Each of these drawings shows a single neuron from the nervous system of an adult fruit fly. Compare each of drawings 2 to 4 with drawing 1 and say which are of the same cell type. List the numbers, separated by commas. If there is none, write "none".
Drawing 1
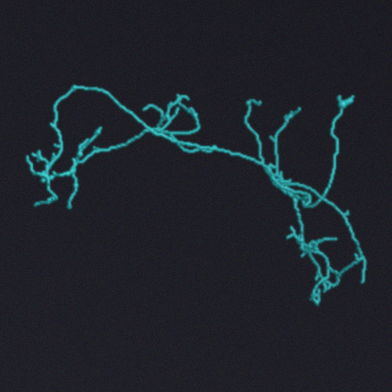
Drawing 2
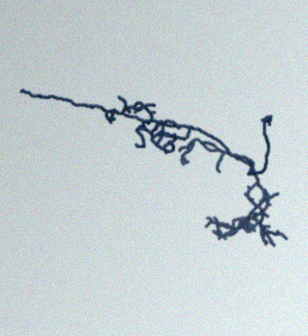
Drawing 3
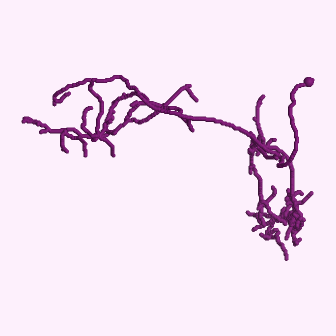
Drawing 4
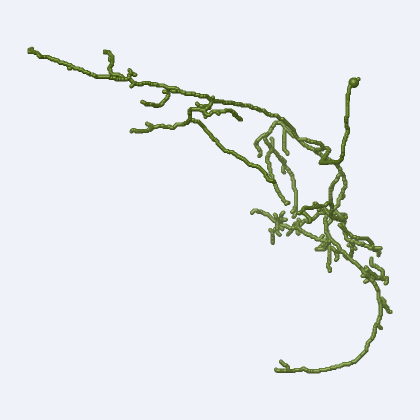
3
